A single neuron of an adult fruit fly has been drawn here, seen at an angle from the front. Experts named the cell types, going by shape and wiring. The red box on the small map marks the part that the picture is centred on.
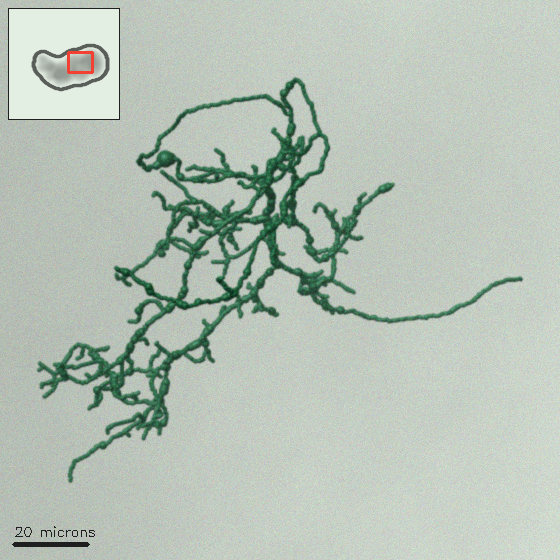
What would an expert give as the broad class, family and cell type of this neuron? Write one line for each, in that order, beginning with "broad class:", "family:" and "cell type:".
broad class: central-brain intrinsic neuron
family: hemilineage DM4_dorsal
cell type: SMP395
